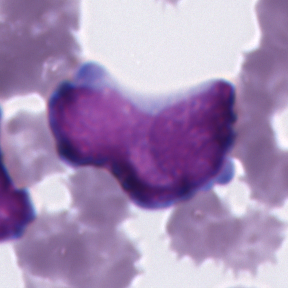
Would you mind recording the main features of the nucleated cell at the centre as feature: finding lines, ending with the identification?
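Nucleus: notch mid upper border, so a two-lobed outline
Chromatin: fine, evenly spread, no coarse clumps
Cytoplasm: scant, hardly more than a thin rim
Edge: small pale blue cytoplasmic bulge, lower right
Name: myeloblast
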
